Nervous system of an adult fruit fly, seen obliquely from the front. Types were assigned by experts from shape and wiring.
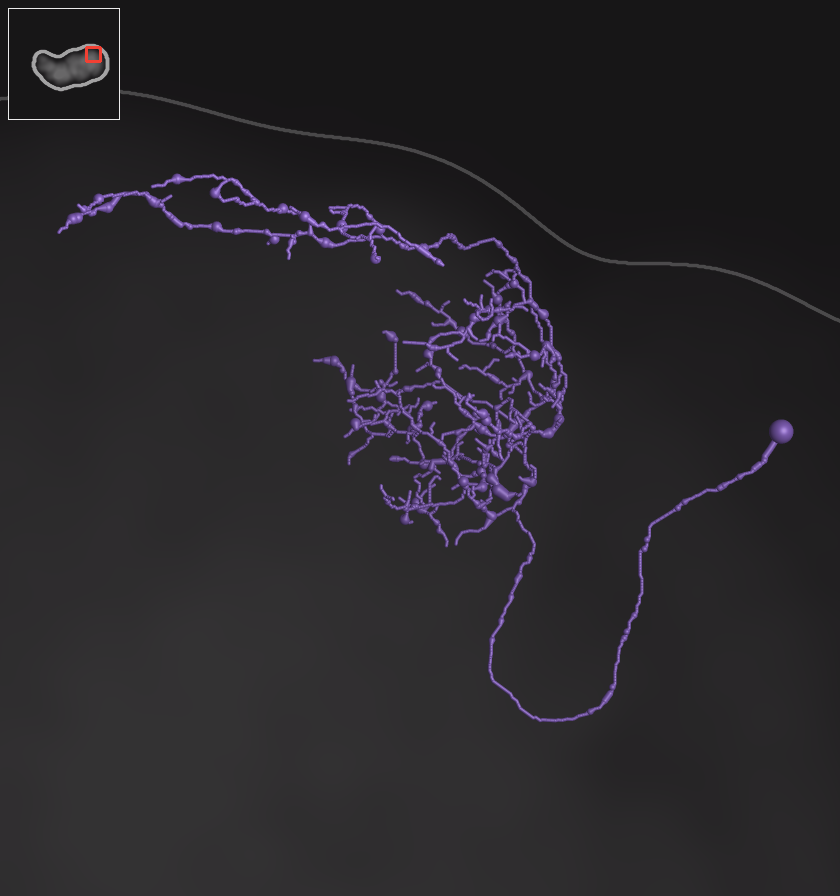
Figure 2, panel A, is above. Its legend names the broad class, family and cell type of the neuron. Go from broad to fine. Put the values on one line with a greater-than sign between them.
central-brain intrinsic neuron > hemilineage LHl4_dorsal > CB3109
